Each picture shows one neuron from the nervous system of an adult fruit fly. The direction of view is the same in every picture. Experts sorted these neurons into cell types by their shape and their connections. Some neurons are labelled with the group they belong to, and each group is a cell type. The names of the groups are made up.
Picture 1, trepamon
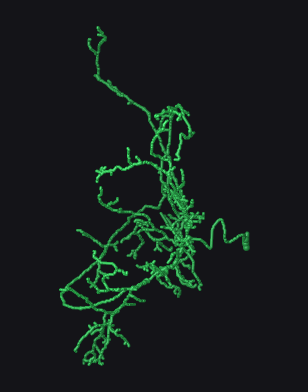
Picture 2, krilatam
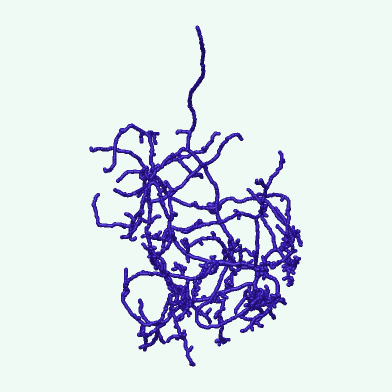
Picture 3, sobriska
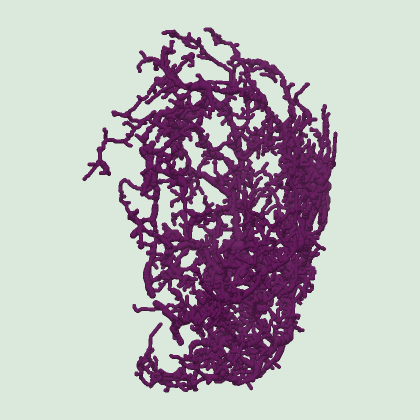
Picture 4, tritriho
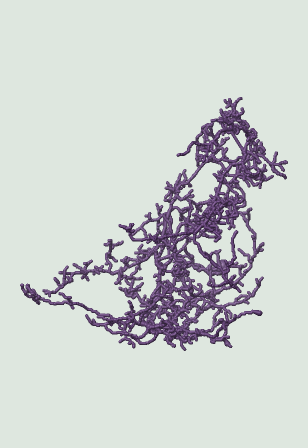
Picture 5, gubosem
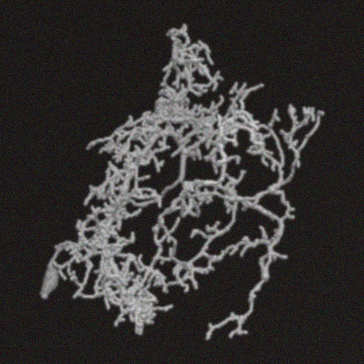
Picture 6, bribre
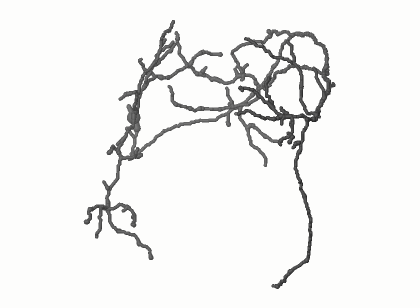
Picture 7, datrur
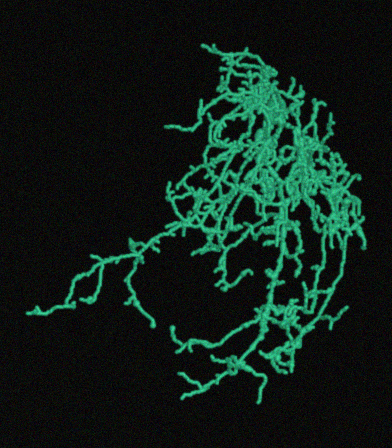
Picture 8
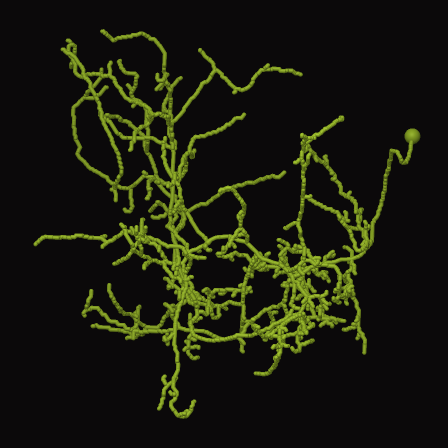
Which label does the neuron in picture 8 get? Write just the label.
krilatam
